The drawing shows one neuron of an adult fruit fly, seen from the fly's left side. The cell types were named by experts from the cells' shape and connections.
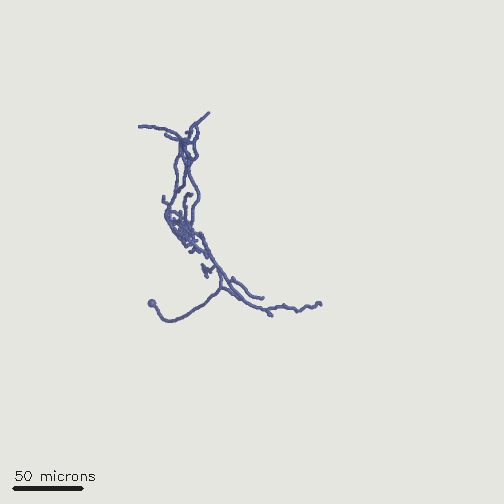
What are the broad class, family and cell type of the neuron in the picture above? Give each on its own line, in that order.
central-brain intrinsic neuron
hemilineage LALa1_posterior
CB0325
